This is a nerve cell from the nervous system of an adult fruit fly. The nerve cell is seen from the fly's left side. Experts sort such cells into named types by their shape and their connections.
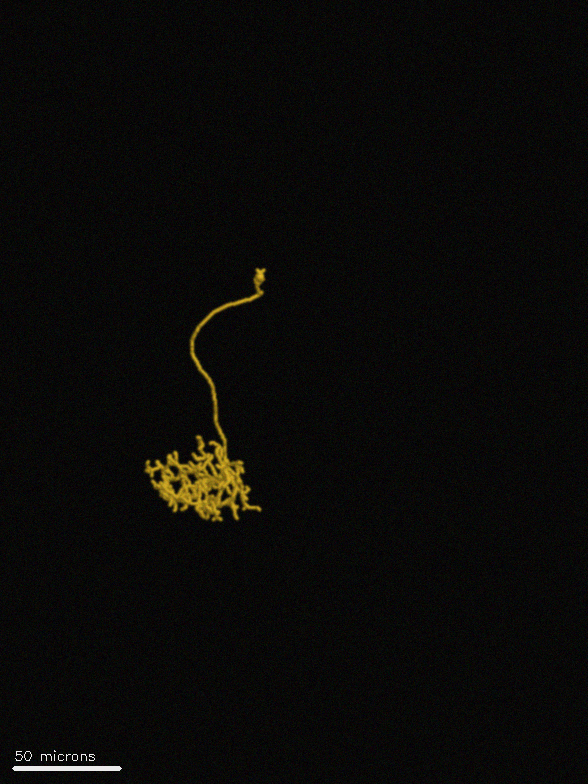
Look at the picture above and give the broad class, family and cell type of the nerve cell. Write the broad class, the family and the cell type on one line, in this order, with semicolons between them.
central-brain intrinsic neuron; hemilineage VLPl4_anterior; CB1417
